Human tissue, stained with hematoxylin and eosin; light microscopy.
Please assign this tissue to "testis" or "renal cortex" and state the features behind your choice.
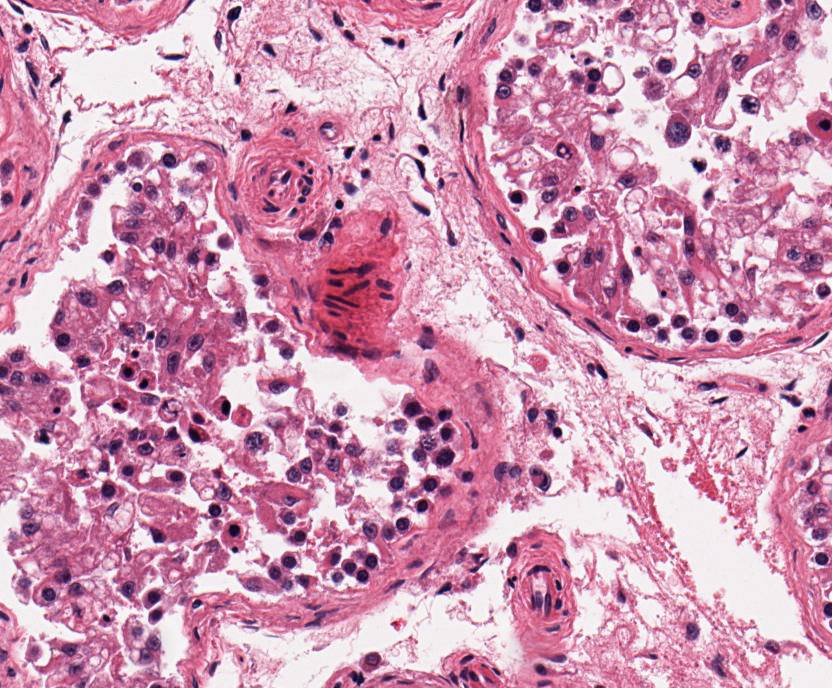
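Testis. Decisive: the rounded tubules, at left, upper right and right edge, are filled with many layers of loosely arranged cells with round, dark-staining nuclei and pale pink cytoplasm. Interstitial tissue through the centre holds small thick-walled, concentrically layered vessels at top and bottom centre. A few free red blood cells lie at the right.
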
